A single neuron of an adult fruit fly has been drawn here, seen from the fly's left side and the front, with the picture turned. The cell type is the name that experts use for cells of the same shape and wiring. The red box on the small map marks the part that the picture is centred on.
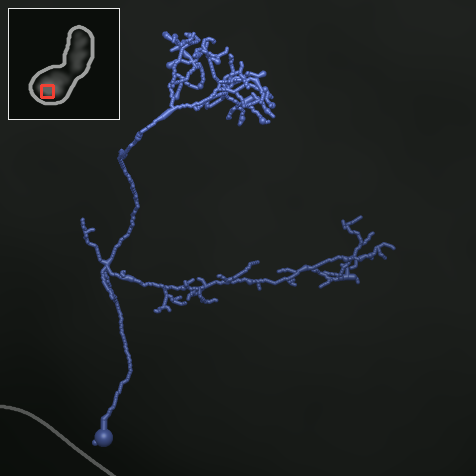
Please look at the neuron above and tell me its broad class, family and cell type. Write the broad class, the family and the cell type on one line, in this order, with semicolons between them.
central-brain intrinsic neuron; hemilineage EBa1; ER1_a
